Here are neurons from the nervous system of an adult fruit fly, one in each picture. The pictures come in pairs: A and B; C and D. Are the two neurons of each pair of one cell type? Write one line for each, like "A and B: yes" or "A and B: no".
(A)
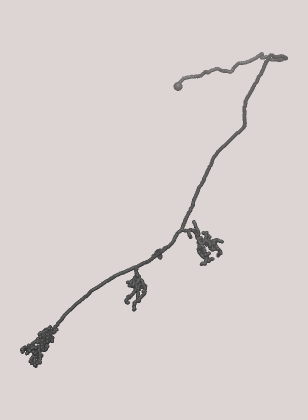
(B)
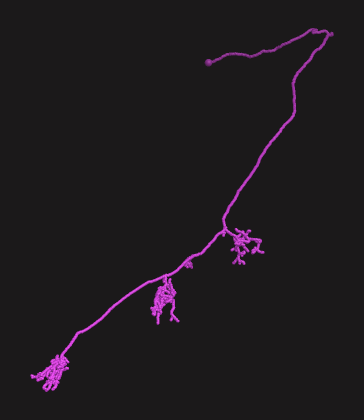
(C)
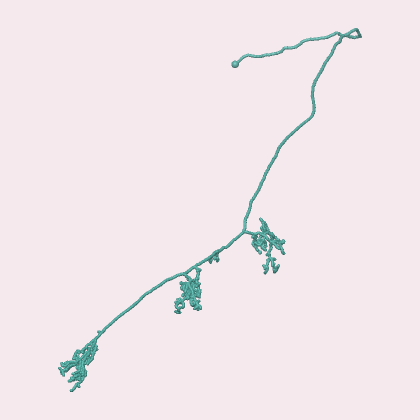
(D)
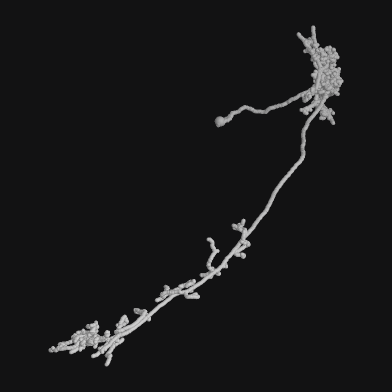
A and B: yes
C and D: no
